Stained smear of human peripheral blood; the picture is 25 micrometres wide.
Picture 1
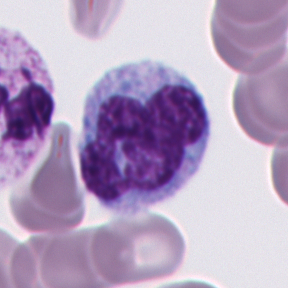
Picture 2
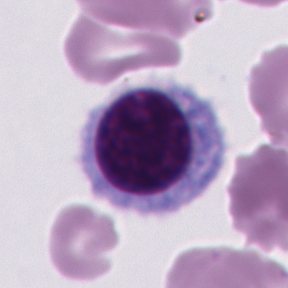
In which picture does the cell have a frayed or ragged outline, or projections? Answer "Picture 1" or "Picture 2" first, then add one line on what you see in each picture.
Picture 2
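What picture 1 shows: The cell outline is roughly round and smooth.
What picture 2 shows: The cell's border is finely uneven, with small bumps all around it.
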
